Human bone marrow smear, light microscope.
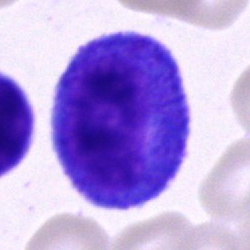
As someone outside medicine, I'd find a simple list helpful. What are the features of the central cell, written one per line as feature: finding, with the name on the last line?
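Shape: oval, taller than wide
Nucleus: stains deep blue-violet
Granules: none visible over the cell
Vacuoles: no clear vacuoles
Name: promyelocyte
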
